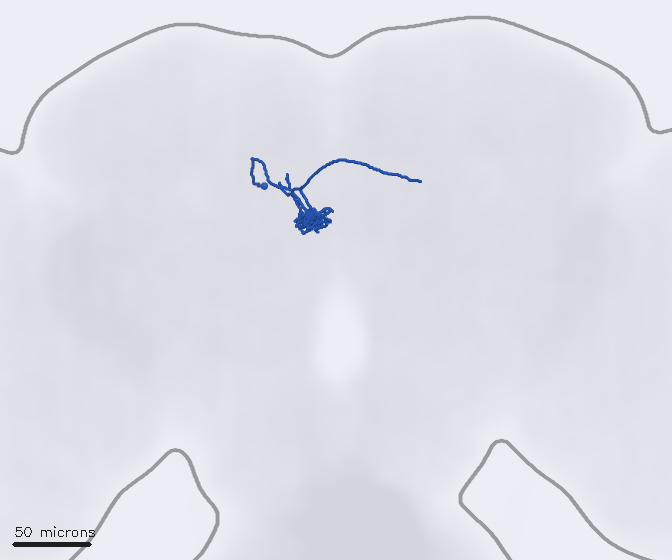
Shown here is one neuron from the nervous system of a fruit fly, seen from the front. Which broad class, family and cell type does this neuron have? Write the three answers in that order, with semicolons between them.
central-brain intrinsic neuron; class CX; FC1F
